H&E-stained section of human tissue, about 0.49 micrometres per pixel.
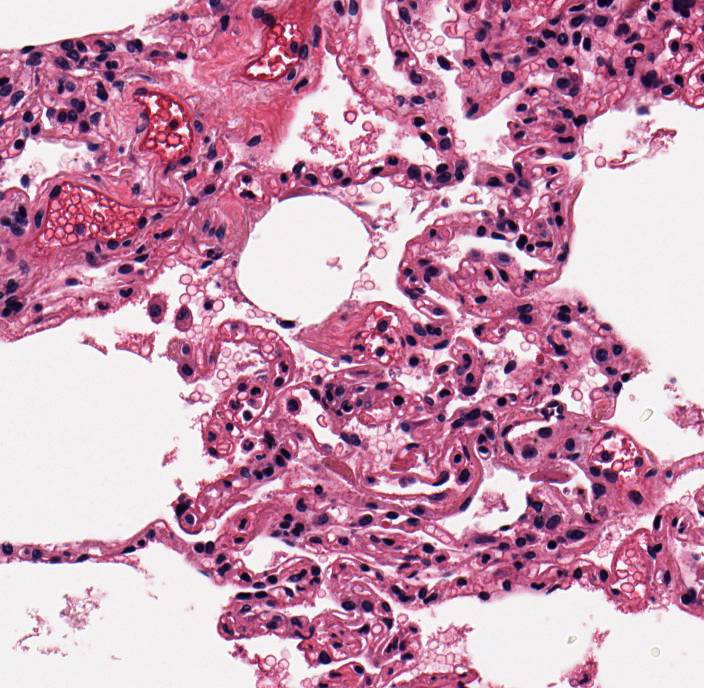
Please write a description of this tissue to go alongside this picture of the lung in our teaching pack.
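The upper left contains several vessels packed with red blood cells, while loose red blood cells lie scattered in the spaces around and below the central round space. Within the septa, the nuclei are dark, small and oval to elongated. There are no fat cells anywhere in the field.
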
